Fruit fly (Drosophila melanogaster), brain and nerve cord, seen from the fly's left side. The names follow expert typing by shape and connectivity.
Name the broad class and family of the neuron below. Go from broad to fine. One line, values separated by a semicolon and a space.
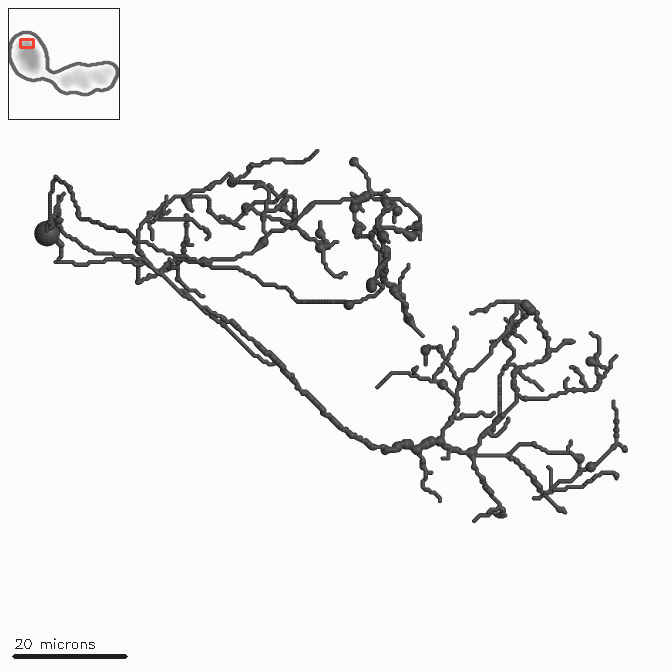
central-brain intrinsic neuron; hemilineage LHd1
